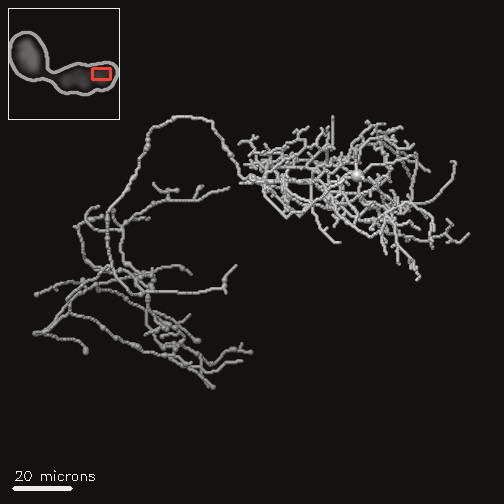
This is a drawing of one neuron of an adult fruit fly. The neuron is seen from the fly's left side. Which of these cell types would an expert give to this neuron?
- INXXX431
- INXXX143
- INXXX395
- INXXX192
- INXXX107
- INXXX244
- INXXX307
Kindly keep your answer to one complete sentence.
It is as INXXX307 that this neuron is typed.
